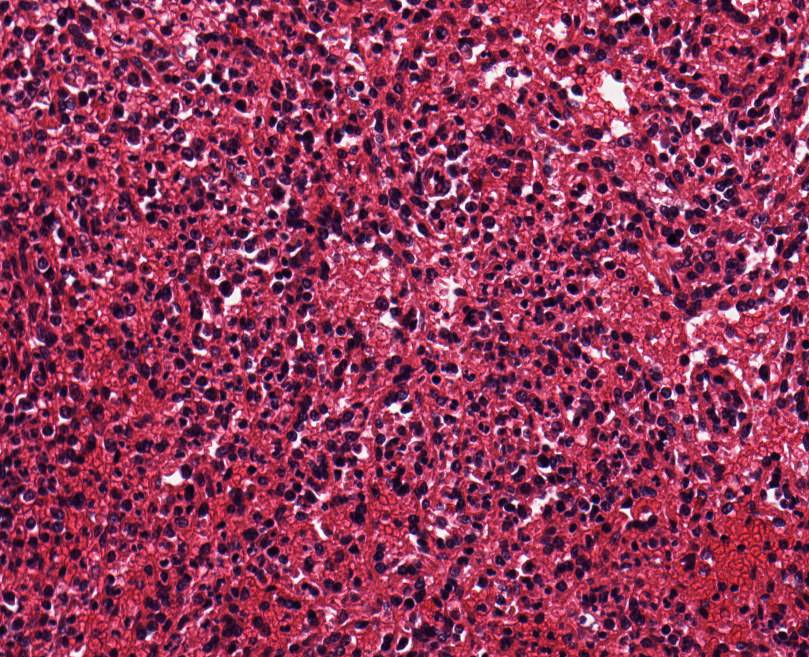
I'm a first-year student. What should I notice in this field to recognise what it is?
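The answer is red pulp of the spleen. Staining first: strongly eosin-weighted, with an intense red cast.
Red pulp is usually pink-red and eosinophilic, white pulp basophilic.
Layout next: a diffuse, densely cellular sheet, with no glands, follicles or organised units. Cells: small round ones with dark, dense nuclei and scant cytoplasm, scattered throughout. Fat cells: none.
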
